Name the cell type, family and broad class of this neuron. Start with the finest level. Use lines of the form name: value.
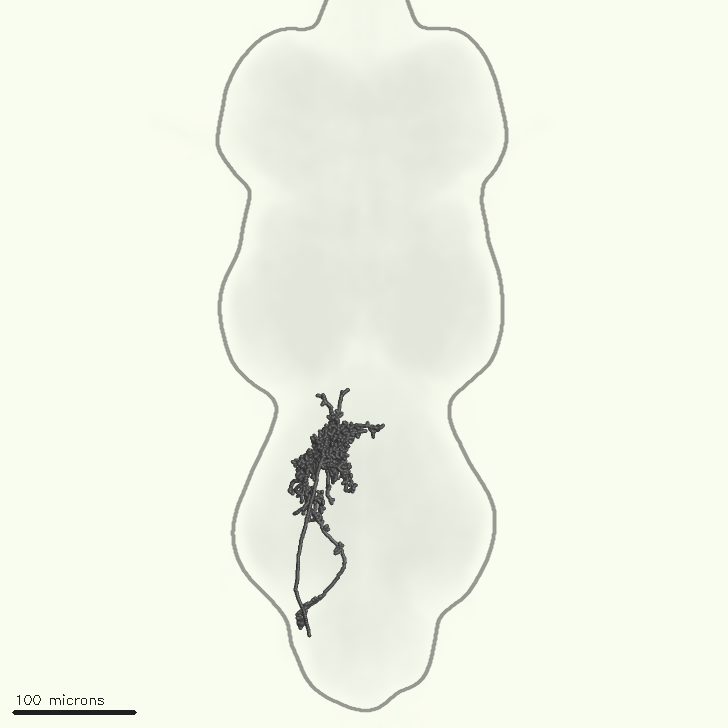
cell type: MNad35
family: hemilineage 03B
broad class: motor neuron of the nerve cord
